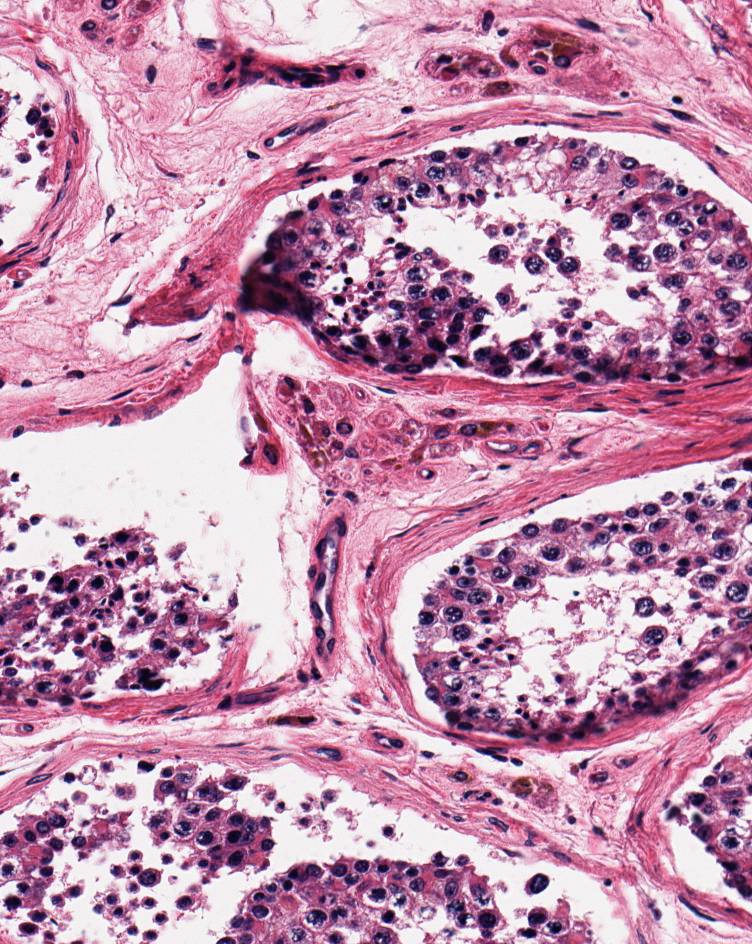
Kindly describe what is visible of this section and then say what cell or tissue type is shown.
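First, rounded and oval tubule cross-sections fill the field, separated by bands of interstitial connective tissue. Second, the interstitium at the centre holds a cluster of polygonal cells with abundant pink cytoplasm and round central nuclei. Third, the upper-left interstitium is loose, pale pink wavy fibrous tissue with sparse nuclei. Fourth, a small thin-walled vessel with a narrow slit-like lumen runs vertically just below centre. This section is testis.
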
